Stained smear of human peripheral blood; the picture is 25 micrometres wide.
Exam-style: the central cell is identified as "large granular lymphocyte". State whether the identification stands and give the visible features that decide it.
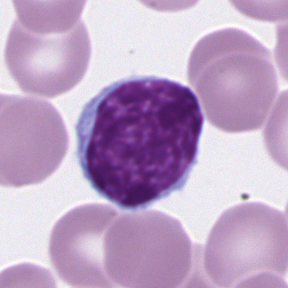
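No visible granules appear in the cytoplasm, and this decides the case. The cell is a typical lymphocyte, not a large granular lymphocyte.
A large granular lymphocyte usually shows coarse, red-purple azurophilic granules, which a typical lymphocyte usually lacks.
No nucleolus is visible.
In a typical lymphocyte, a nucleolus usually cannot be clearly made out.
The nucleus is a single rounded mass without lobes.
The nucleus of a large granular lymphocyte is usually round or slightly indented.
Nuclear shape therefore does not count against that name. The chromatin is dark purple and coarsely clumped, with paler gaps; the outline is rounded and smooth, with no hair-like or bleb-like projections; and the cell measures about 12 micrometres across.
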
